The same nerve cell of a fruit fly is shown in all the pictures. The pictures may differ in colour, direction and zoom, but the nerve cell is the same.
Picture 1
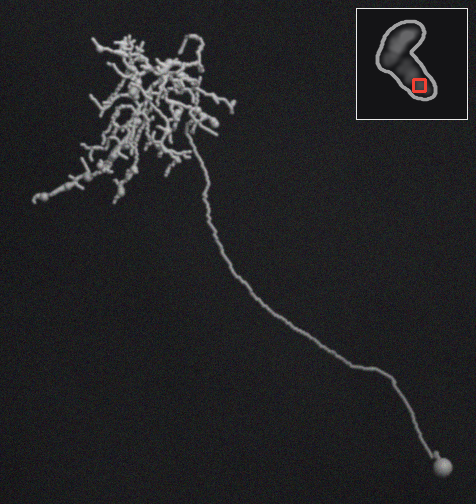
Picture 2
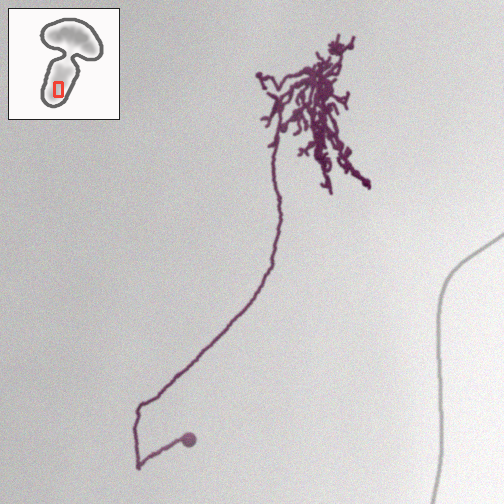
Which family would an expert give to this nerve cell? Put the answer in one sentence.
The family is hemilineage 03B.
